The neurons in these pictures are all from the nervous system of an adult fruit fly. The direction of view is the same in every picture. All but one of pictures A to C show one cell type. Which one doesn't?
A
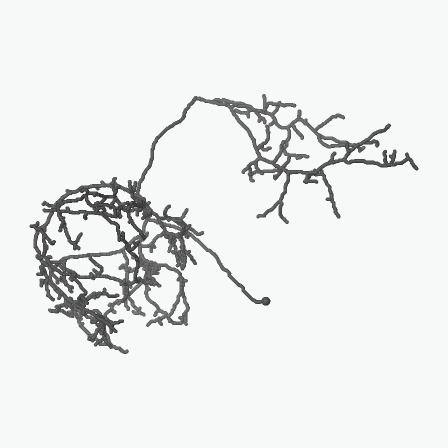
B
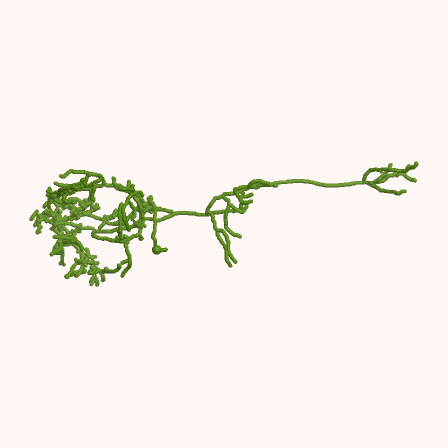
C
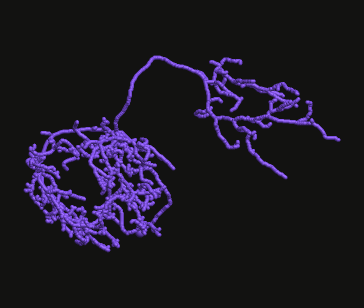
B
